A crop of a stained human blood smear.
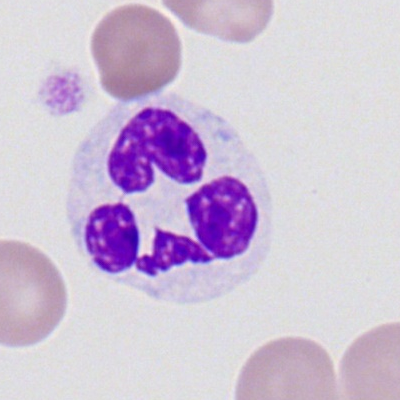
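Segmented neutrophil, the central cell of this stained blood smear. Look first at its outline: smooth and roughly round. Now follow the nucleus, which is divided into several separate lobes set around a pale central space. In the cytoplasm you will find no large coarse orange or dark purple granules, and no vacuoles either.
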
